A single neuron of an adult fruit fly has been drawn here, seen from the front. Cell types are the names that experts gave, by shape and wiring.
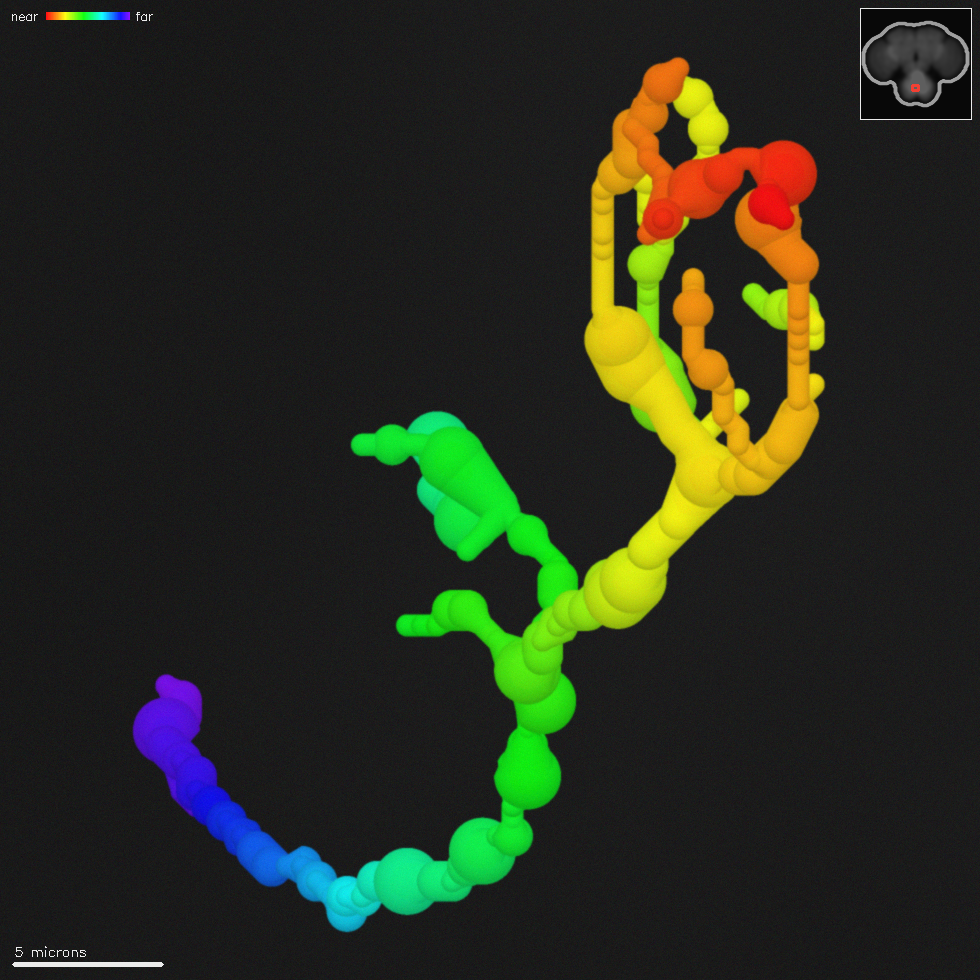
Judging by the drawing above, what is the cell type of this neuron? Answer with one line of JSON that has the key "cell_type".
{"cell_type": "SNta25"}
